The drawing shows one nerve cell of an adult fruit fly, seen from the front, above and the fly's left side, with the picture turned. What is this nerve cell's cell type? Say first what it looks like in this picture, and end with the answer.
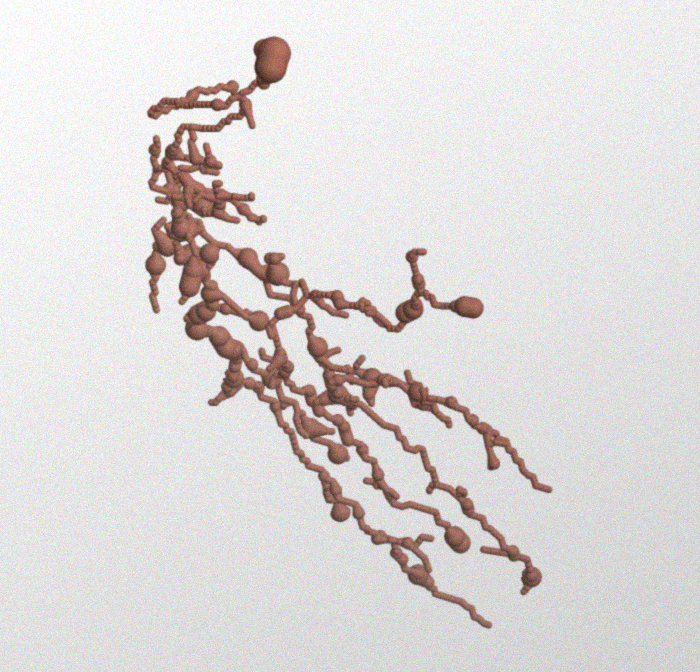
The cell body is at the top of the picture. Dozens of branch ends can be seen. Its broad class is optic-lobe intrinsic neuron. It is of cell type Cm22.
